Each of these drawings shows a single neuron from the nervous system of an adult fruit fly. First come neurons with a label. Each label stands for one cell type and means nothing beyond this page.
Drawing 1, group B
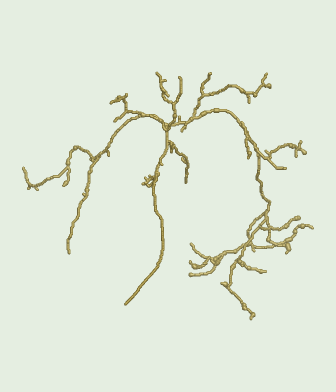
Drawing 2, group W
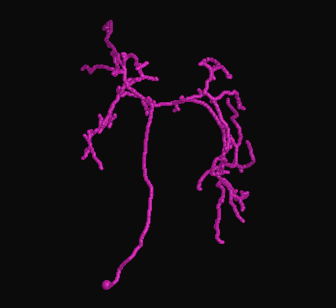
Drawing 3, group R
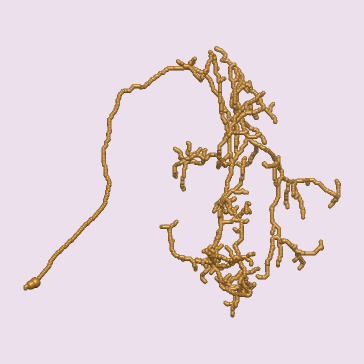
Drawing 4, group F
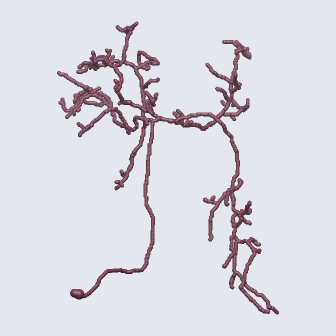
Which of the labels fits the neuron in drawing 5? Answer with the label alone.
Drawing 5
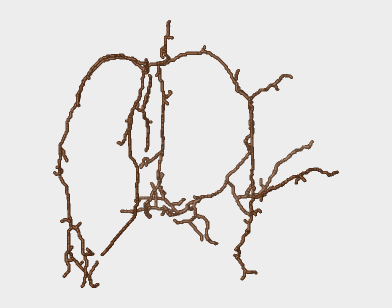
group B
